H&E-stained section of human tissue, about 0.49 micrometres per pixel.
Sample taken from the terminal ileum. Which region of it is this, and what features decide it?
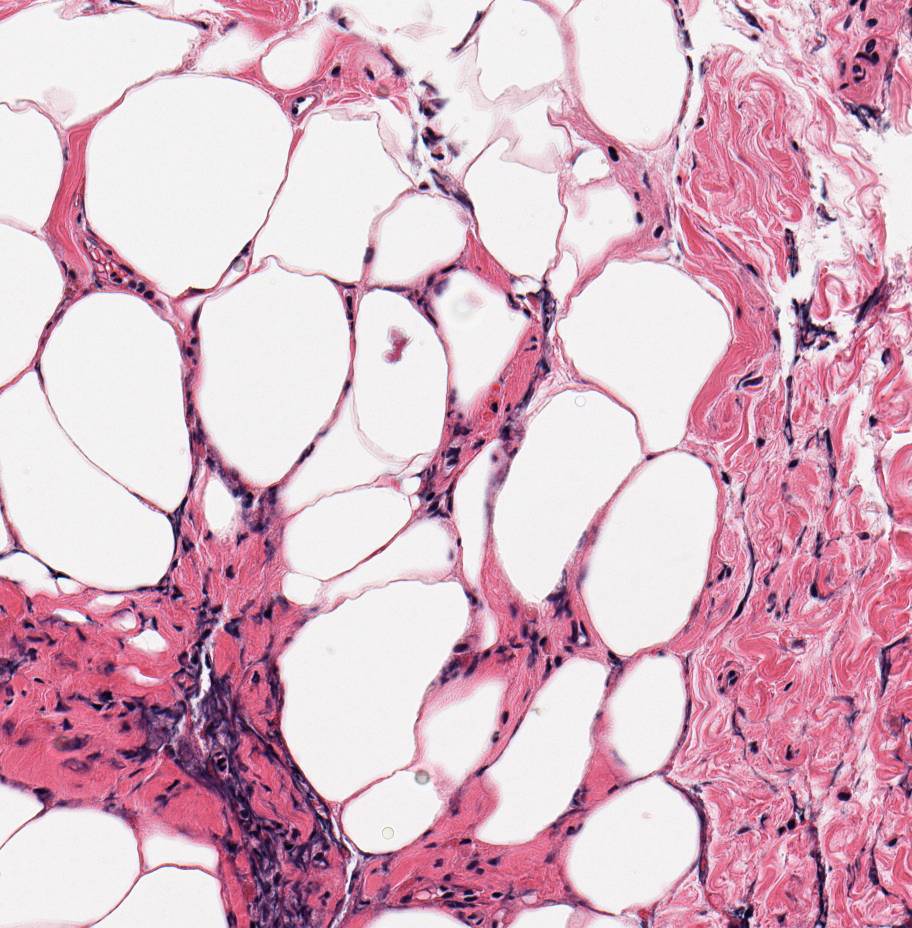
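What you're looking at is fat, filling the upper left and centre; dense pink collagen runs along the right edge. Look at the pink septa between the fat cells: they carry scattered spindle-shaped cells with elongated dark nuclei.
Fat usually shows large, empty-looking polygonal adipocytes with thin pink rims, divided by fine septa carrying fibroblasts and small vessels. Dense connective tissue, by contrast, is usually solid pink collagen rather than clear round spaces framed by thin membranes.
Toward the lower left, a broad fibrous band holds more crowded dark nuclei than the thin septa above.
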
